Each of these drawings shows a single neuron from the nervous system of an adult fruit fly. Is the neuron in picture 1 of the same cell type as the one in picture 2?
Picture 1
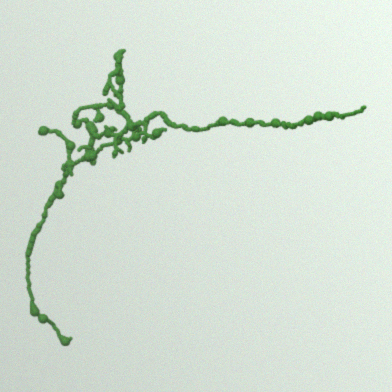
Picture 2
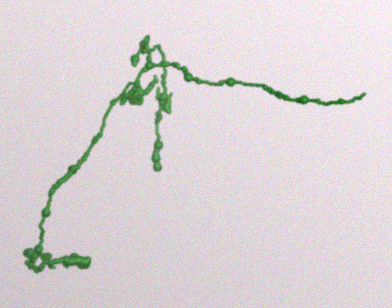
no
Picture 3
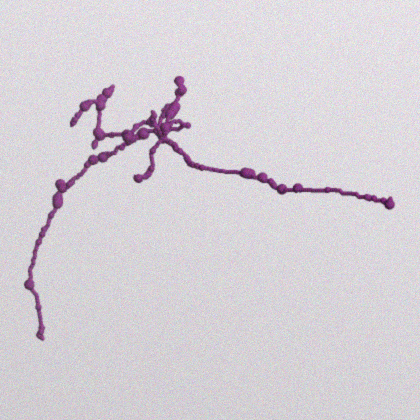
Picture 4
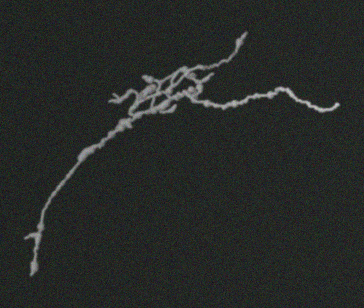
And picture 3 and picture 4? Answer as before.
yes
